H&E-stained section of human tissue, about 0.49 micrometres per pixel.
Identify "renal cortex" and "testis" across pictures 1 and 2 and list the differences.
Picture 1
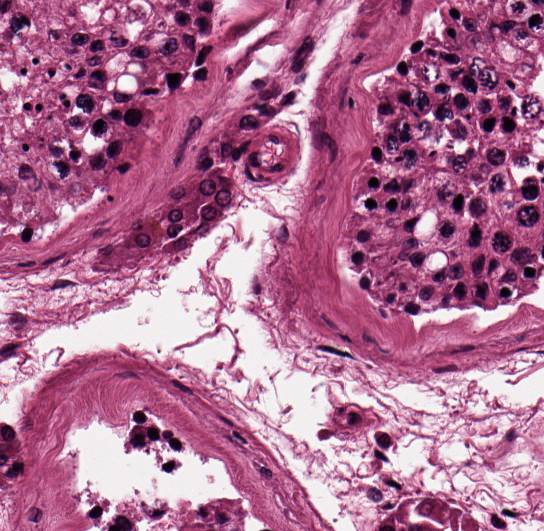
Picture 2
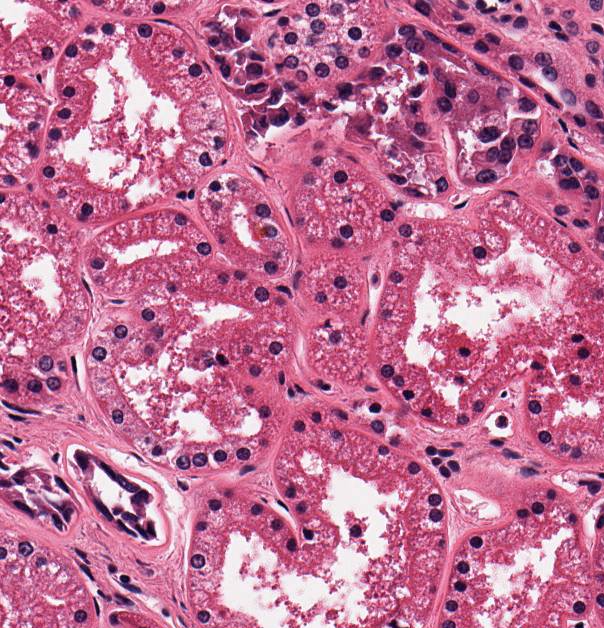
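Testis appears in picture 1; renal cortex in picture 2. The testis field holds three tubule cross-sections, at the upper left, upper right and lower left, with a strip of interstitial tissue between them. Each is bounded by a thick, pink, wavy, layered fibrous wall, in which flattened, elongated dark nuclei run parallel to the wall. The upper right tubule is densely packed with many round cells bearing dark round nuclei. In the renal cortex, most tubules are lined by a single layer of tall cuboidal cells with abundant granular pink cytoplasm. Their nuclei are round, dark and fairly uniform in size. Toward the upper right the cells crowd together more, with paler cytoplasm and nuclei set closer.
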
